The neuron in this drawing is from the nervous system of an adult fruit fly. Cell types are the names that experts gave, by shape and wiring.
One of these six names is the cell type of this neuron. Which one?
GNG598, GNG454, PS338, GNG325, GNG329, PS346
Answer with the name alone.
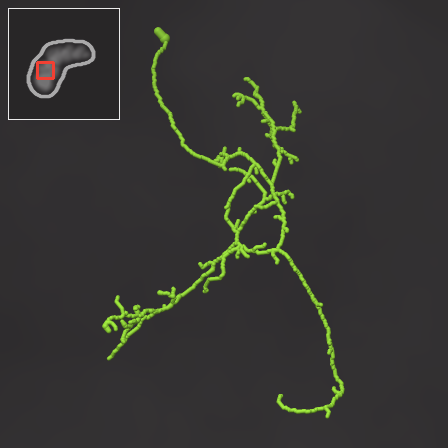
GNG329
